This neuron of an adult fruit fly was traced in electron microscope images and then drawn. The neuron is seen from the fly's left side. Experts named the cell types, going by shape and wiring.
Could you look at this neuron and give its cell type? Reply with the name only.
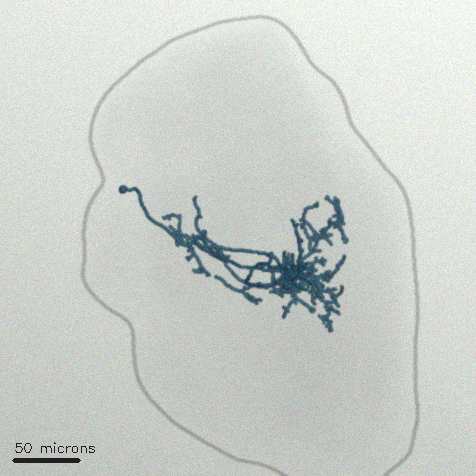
WED077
